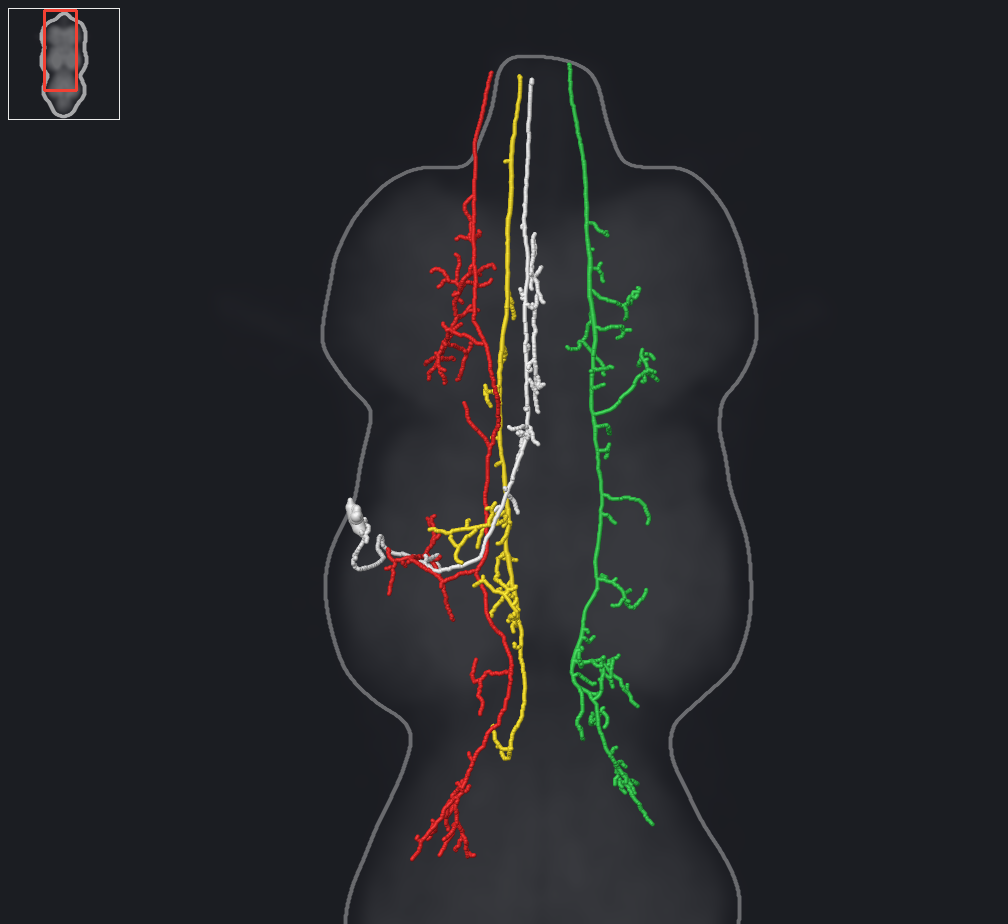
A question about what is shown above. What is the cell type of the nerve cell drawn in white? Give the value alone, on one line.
AN09A005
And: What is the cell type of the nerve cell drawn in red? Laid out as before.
DNge006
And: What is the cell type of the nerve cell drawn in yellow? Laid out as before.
DNg99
